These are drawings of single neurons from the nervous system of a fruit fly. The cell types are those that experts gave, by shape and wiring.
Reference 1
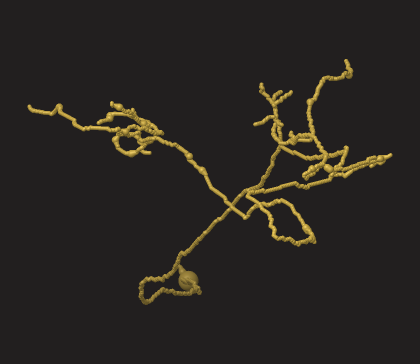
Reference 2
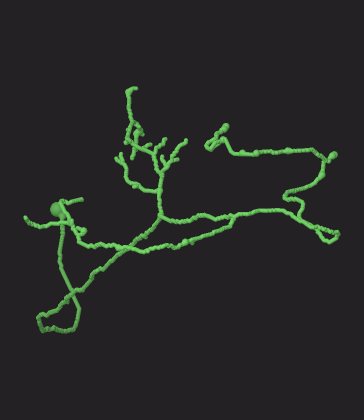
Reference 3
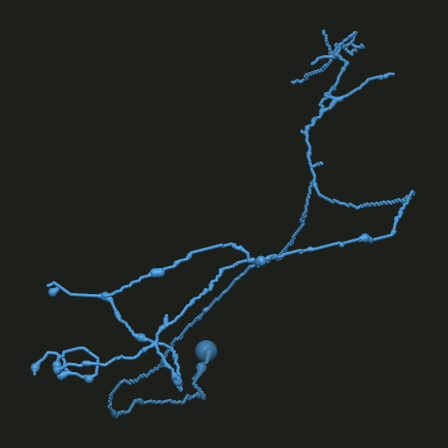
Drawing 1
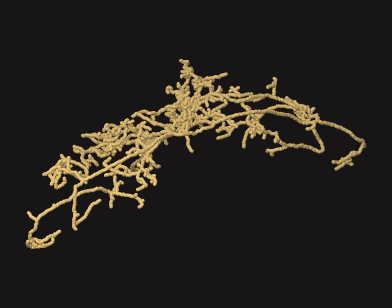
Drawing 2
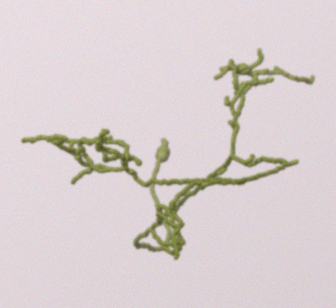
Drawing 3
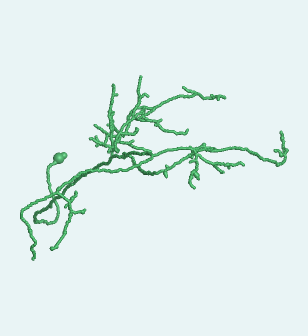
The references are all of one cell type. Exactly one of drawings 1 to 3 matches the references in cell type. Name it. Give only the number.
2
